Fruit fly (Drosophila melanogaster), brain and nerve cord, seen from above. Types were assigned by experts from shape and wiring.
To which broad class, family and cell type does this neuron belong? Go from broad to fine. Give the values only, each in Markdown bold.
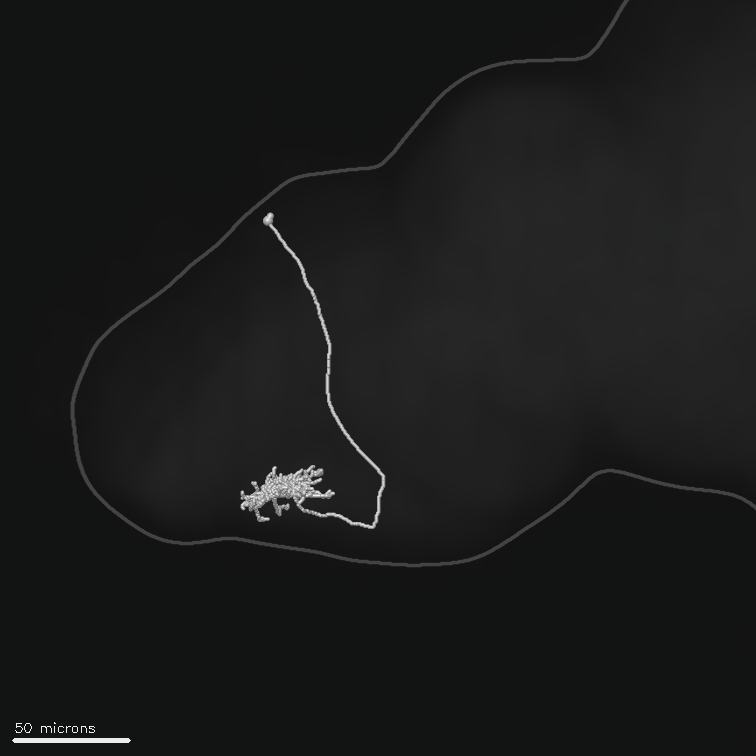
**optic-lobe intrinsic neuron**, **LPi**, **LPi2c**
